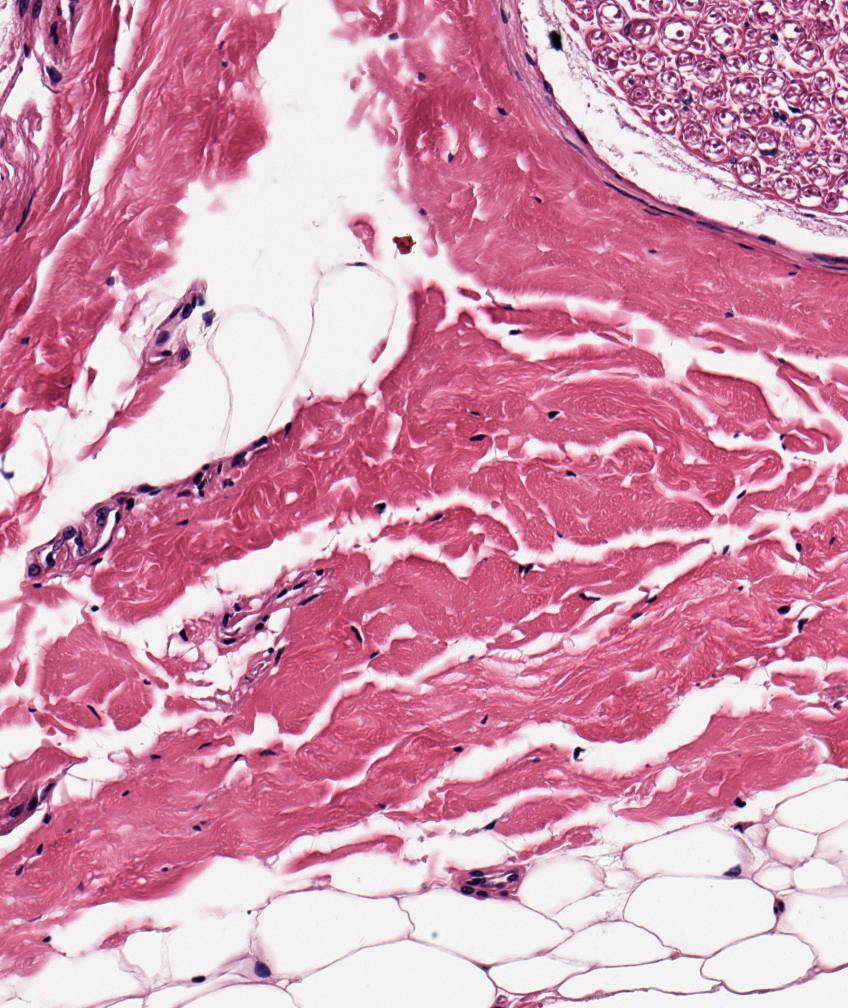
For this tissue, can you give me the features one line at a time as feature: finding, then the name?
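Layout: pink fibrous bands fill most of the field, between a rounded bundle at upper right and fat along the bottom edge
Nuclei in the fibre bundles: sparse, small, dark, spindle-shaped
Upper right: a rounded bundle of many small ring-like profiles cut across, wrapped in a thin layer of flattened cells
Bottom edge: adipocytes, seen as large empty polygonal spaces with thin pink walls
Name: tibial nerve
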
